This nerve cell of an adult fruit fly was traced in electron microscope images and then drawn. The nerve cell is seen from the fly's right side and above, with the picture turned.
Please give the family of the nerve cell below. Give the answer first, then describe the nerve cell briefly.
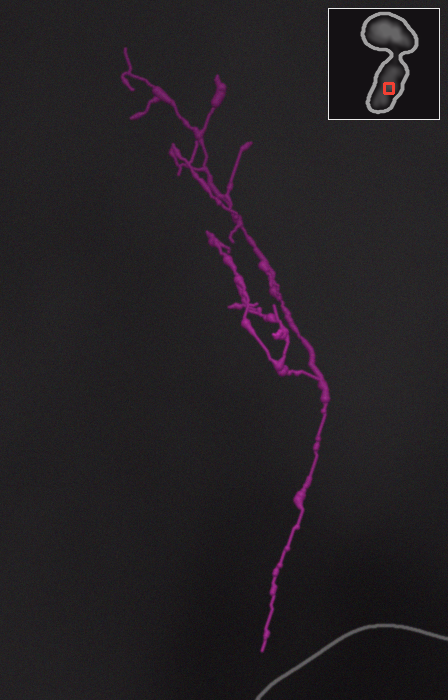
Its family is called class mechanosensory proprioceptive. It is a sensory neuron entering the nerve cord. No cell body is drawn. In this view it is more than twice as tall as it is wide.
